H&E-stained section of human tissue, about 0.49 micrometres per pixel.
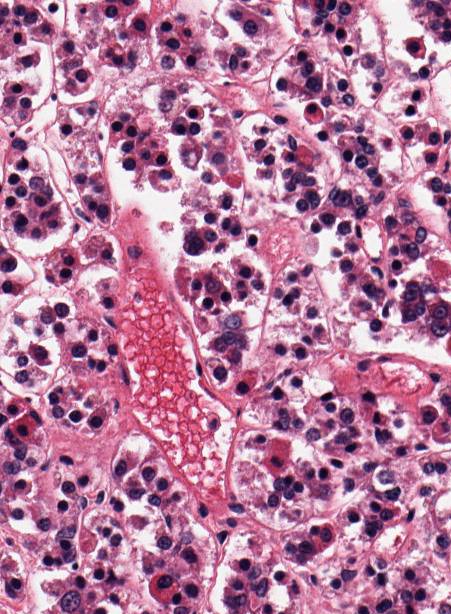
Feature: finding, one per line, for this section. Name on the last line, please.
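Arrangement: rounded cell nests throughout the field
Septa: thin, delicate pink strands; scant stroma
Cytoplasm: mostly pale, finely granular to vacuolated
Eosinophilic cells: scattered, deeply staining, e.g. lower left and centre right
Name: pituitary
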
